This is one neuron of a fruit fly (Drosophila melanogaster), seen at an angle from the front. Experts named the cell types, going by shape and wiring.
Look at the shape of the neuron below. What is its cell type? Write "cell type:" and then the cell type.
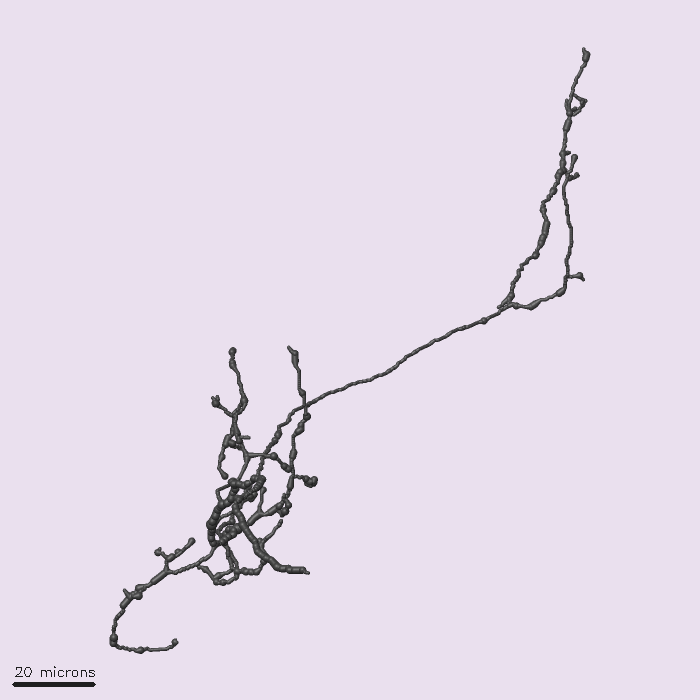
cell type: SNpp32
